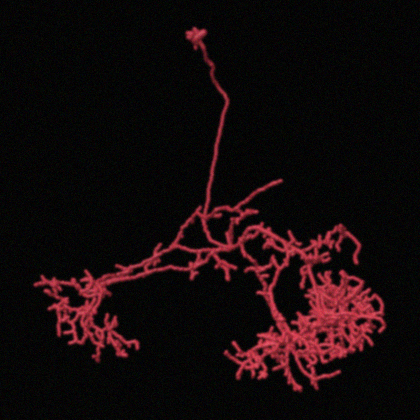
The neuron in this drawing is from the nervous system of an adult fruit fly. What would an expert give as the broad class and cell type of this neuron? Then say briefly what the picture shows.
This is a central-brain intrinsic neuron. It is of cell type SLP216. The cell body is at the top of the picture. Dozens of branch ends can be seen.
